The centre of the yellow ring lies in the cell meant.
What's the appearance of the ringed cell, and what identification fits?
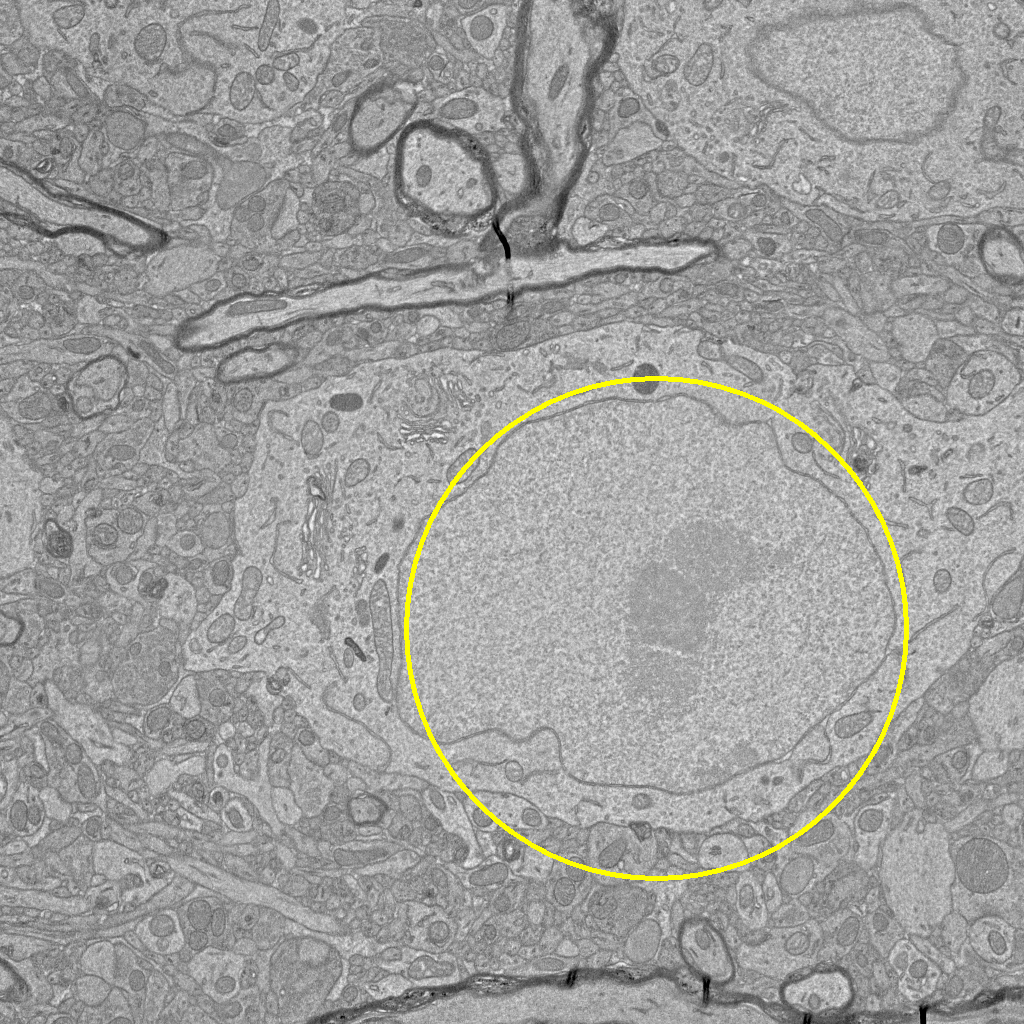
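Look first at the nucleus: large, rounded, shown whole, nearly filling the ring. Near its centre sits an irregular, moderately dark granular patch. Now move to the upper left of the nucleus, where Golgi stacks lie in the cytoplasm. Small mitochondria are scattered through the cytoplasm around the nucleus. The ringed cell is an excitatory neuron.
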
